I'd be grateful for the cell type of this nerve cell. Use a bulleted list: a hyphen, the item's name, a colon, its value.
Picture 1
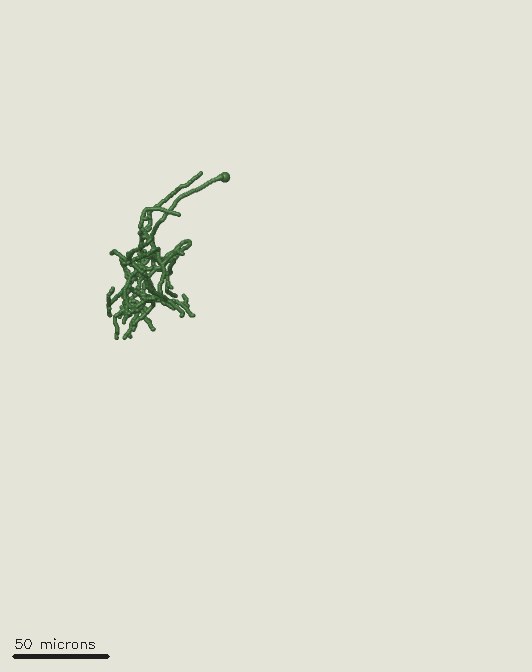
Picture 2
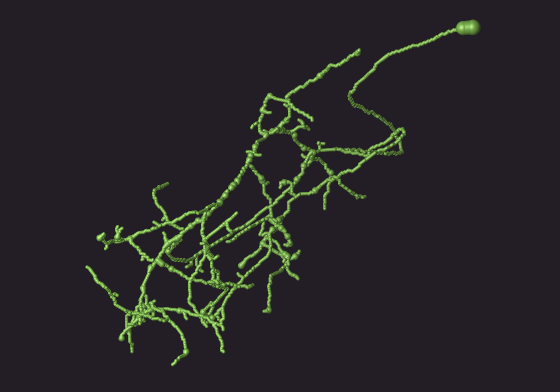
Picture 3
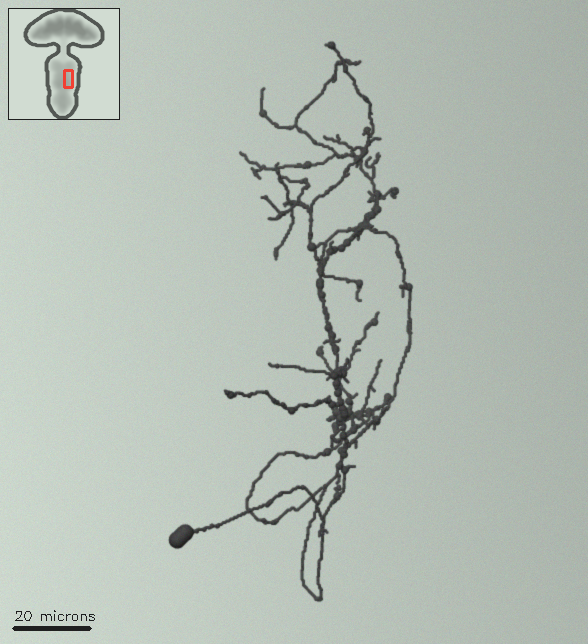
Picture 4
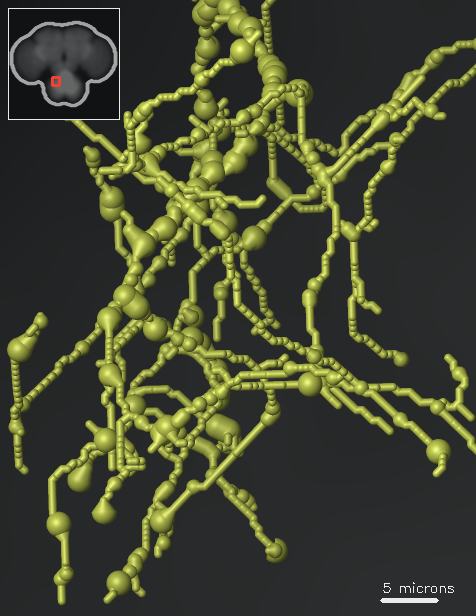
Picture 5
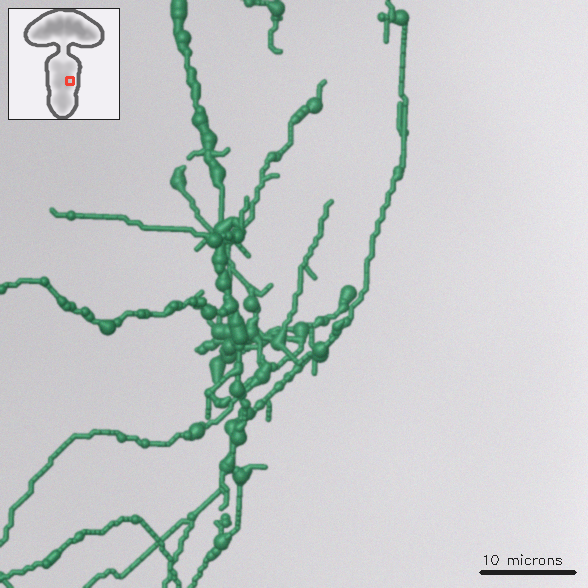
- cell type: IN11B021_c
